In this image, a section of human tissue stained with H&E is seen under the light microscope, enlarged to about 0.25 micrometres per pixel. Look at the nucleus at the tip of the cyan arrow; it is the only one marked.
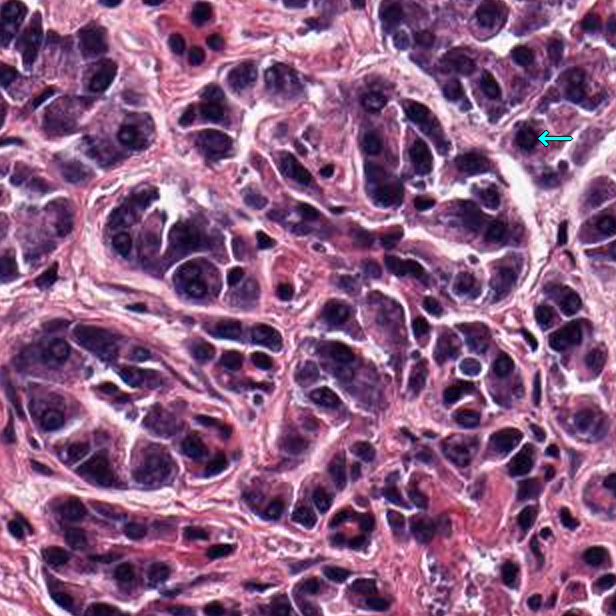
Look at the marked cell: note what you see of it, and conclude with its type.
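The nucleus is round and dark, about the same size as the nuclei of the neighbouring cells. The cytoplasm is purplish-pink and moderate in amount, with a hazy rather than crisp outline. It is a pancreatic acinar cell.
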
